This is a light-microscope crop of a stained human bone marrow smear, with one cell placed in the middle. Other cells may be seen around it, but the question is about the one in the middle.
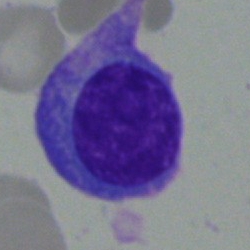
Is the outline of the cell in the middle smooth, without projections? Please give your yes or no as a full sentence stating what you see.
No, the cell lacks a smooth edge; its outline is rough.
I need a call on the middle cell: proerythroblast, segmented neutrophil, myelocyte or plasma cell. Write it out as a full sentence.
The center cell of this crop is a plasma cell.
